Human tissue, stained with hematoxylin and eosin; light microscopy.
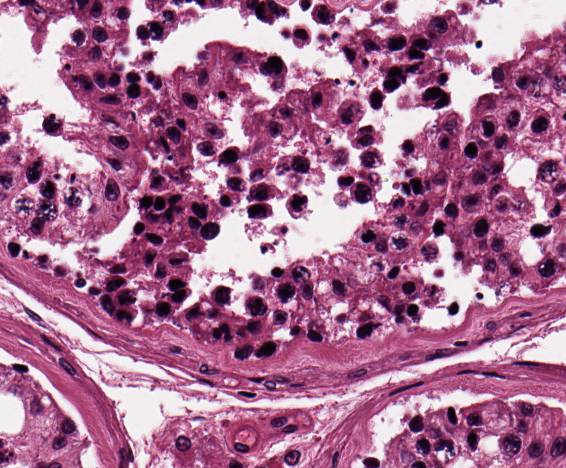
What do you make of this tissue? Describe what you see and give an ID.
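Lower boundary of the unit: band of wavy pink fibrous tissue with flattened, elongated nuclei. Cell mass: nuclei mostly round and dark, many with coarse, clumped chromatin; surrounding cytoplasm pale pink. No fat cells in field. Tissue: testis.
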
